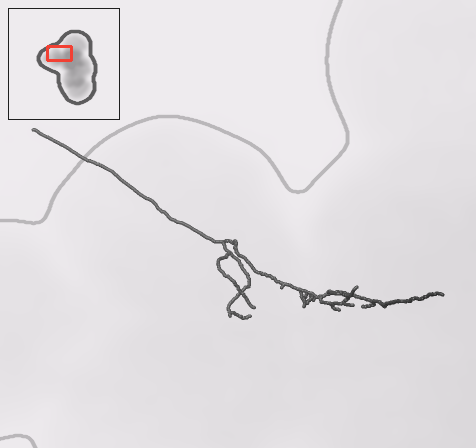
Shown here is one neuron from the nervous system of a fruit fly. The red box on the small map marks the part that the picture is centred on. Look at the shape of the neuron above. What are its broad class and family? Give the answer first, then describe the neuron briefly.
It is a sensory neuron entering the nerve cord. The name of its family is class mechanosensory proprioceptive. The drawing shows no cell body. In this view it is wider than it is tall.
